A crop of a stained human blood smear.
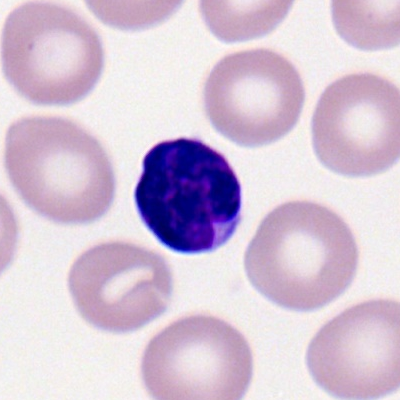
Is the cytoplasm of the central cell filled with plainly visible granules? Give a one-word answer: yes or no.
No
